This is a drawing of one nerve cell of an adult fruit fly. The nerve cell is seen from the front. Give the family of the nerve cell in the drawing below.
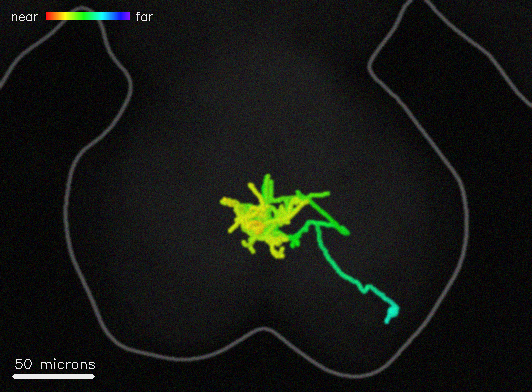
hemilineage 21A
